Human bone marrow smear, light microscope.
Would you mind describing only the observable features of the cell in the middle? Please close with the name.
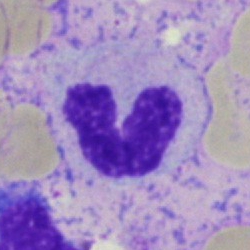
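The nucleus is bent into a U, its open side turned upward. It is one continuous piece rather than lobes linked by thin strands. Its chromatin is dark purple and coarsely clumped. Plentiful pale lilac cytoplasm surrounds it. The cell is a band neutrophil.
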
